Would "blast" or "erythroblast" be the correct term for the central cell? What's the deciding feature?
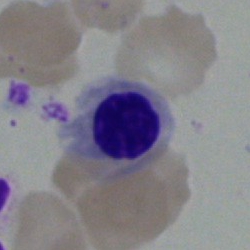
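Erythroblast, not a blast. Deciding point: the chromatin stains deep purple and looks dense.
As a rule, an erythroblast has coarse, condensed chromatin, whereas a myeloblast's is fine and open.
Also seen: nucleus off-centre toward the right; pale greyish blue cytoplasm forming a moderate rim around it, widest on the left.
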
